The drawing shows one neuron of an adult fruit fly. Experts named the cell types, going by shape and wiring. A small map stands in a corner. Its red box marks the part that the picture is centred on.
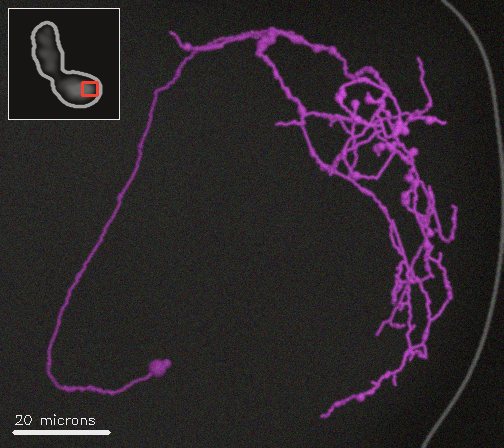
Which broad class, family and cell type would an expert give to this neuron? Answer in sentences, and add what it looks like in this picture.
Its broad class is central-brain intrinsic neuron. The family is hemilineage LHa3. The cell type is CB4086. By the scale bar it is about 85 microns wide in this view. The picture shows dozens of branch ends.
